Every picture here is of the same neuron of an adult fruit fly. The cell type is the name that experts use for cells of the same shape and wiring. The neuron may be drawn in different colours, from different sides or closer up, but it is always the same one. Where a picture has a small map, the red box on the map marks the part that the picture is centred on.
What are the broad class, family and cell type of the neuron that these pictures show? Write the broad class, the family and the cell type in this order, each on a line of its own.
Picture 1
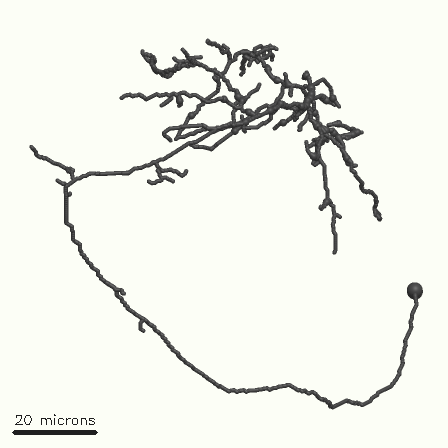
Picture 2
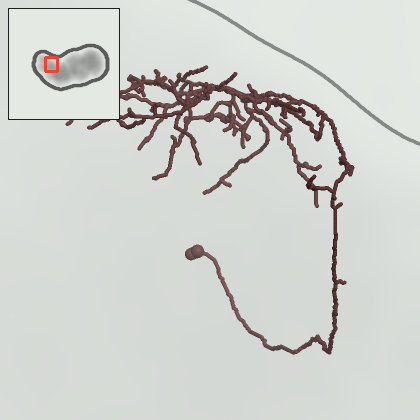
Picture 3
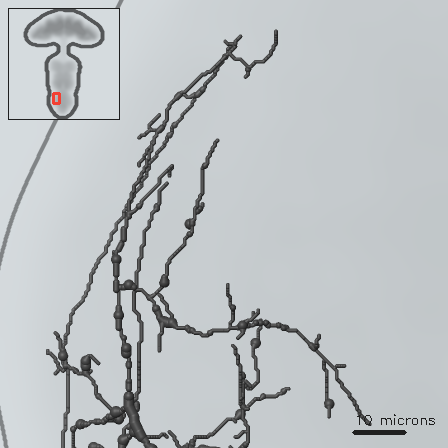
nerve-cord intrinsic neuron
hemilineage 08A
IN08A031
